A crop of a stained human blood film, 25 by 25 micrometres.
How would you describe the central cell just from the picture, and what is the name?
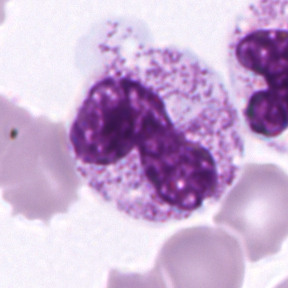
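First, the nucleus: two lobes joined by a broad band. Second, their placement: on a diagonal from upper left to lower right. Third, the cytoplasm: plentiful and pale lilac, with many small purple granules scattered through it. This is a band neutrophil.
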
